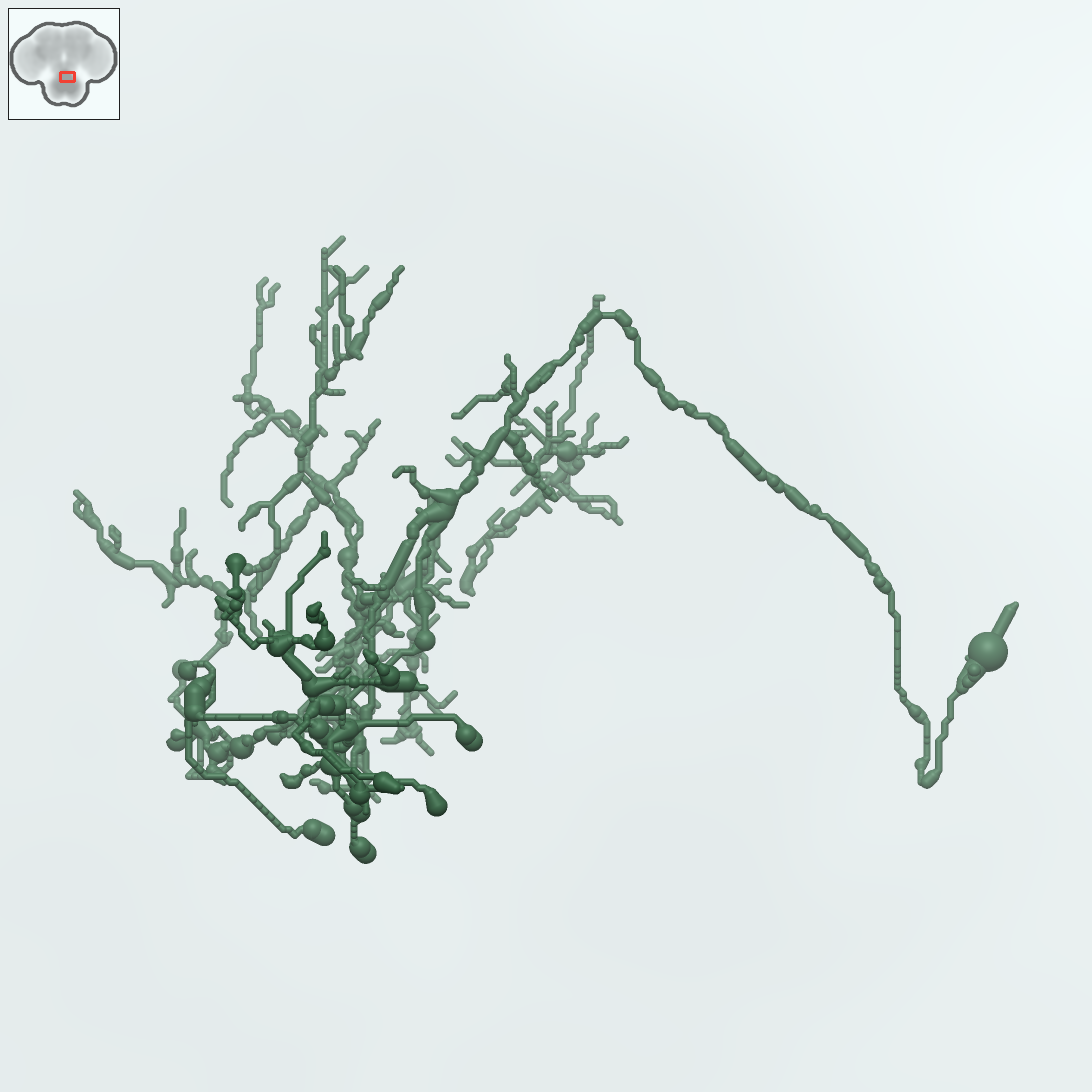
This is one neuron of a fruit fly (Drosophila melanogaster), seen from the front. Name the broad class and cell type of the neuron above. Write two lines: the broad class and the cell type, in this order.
nerve-cord intrinsic neuron
INXXX440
